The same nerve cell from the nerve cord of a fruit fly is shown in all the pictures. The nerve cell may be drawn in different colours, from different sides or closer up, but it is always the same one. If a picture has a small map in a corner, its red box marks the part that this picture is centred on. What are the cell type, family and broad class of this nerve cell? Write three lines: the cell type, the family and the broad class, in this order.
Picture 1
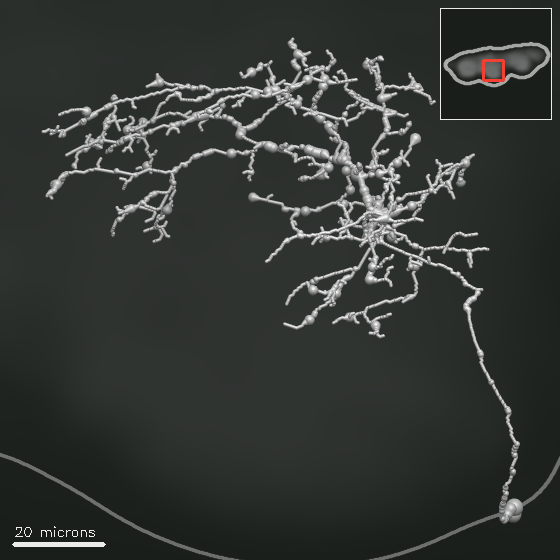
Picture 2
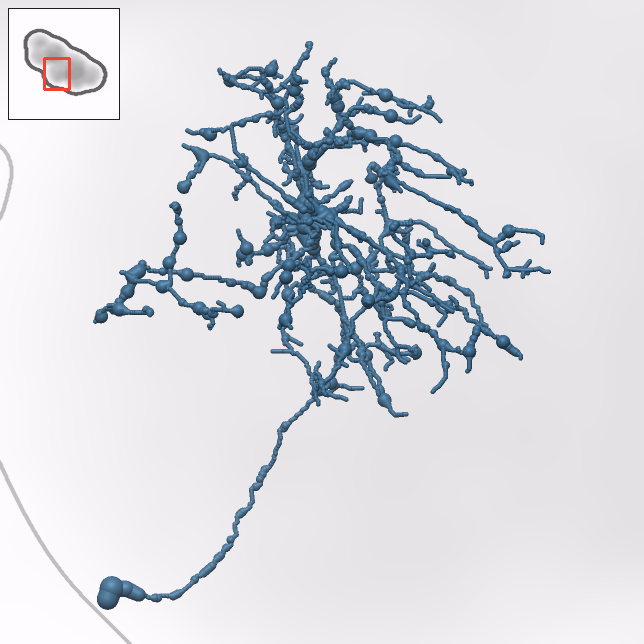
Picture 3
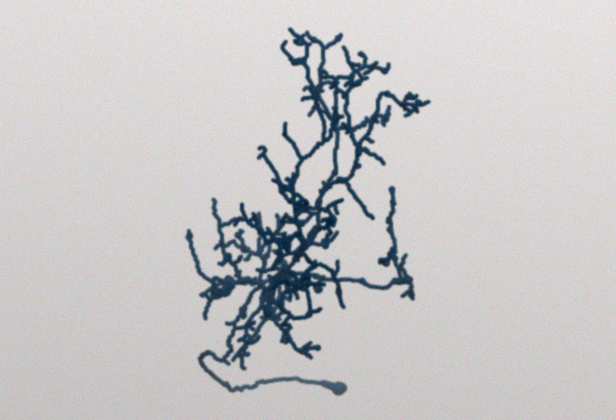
IN04B103
hemilineage 04B
nerve-cord intrinsic neuron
